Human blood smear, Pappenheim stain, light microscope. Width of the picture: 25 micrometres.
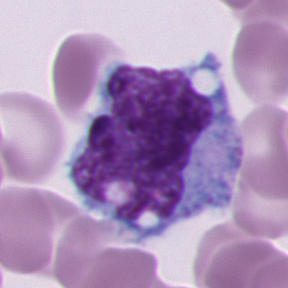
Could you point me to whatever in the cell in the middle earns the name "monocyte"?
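Going through the cell in order, the nucleus fills most of it and lies toward the left side. The cytoplasm is pale grey-blue, widest on the right, with a fine, dusty texture and no coarse granules.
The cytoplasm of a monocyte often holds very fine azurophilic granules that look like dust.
That dusty texture therefore goes with the name. Several clear round vacuoles are also present, one of them at the upper right edge of the nucleus.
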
